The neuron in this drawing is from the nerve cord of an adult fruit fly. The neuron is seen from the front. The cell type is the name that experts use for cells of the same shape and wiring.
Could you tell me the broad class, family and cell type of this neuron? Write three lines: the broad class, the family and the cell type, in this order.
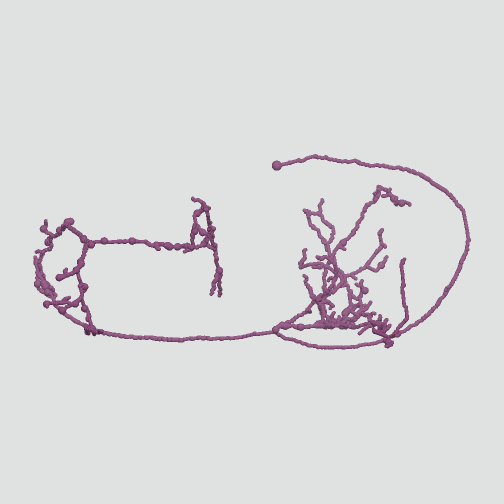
nerve-cord intrinsic neuron
hemilineage 19B
IN19B092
